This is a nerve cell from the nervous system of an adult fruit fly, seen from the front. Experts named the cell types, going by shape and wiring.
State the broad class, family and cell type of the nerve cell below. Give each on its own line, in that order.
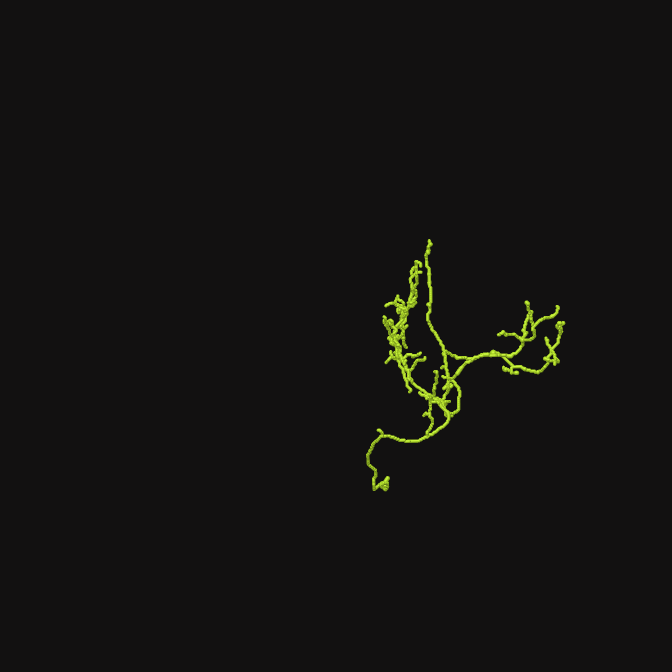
nerve-cord intrinsic neuron
hemilineage 14A
IN14A065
